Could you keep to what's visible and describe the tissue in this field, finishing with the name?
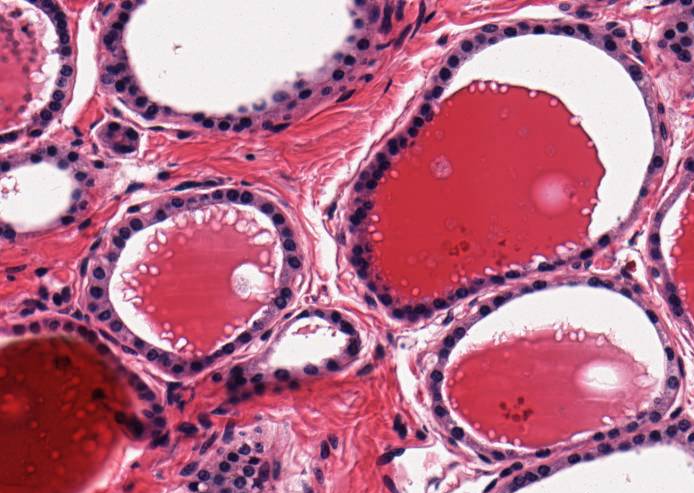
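Closely packed rounded follicles of varying size fill the field. A single layer of cuboidal cells with round dark nuclei lines each follicle. Small clear vacuoles sit along the edge of the colloid facing the epithelium, clearest in the lower centre-left follicle. The large follicle at top centre has an empty white lumen. This is thyroid.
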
